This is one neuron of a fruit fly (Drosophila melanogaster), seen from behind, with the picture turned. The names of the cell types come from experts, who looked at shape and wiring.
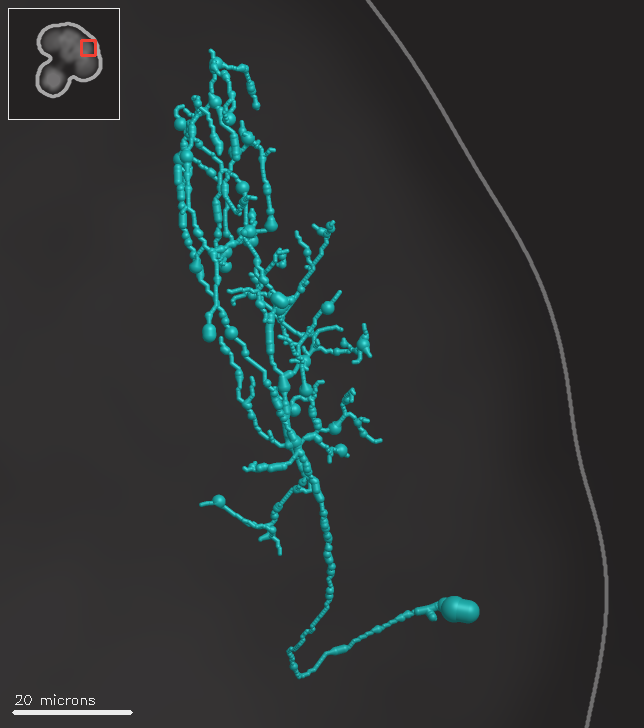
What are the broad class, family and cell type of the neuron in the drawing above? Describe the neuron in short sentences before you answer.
By the scale bar it is about 110 microns tall in this view. The picture shows dozens of branch ends. Its broad class is central-brain intrinsic neuron. The family is hemilineage SLPal3_and_SLPal4_dorsal. It is of cell type SLP179_a.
